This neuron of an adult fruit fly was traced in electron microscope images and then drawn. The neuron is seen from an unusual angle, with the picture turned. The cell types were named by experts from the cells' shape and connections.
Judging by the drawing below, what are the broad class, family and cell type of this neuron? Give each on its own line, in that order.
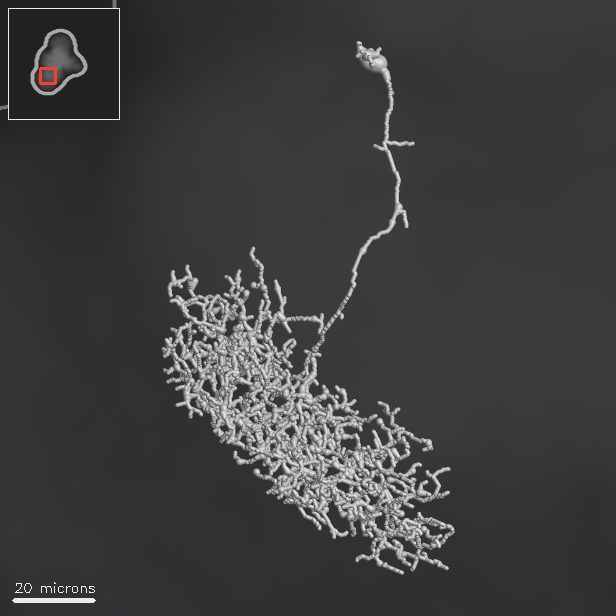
optic-lobe intrinsic neuron
Li
Li17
